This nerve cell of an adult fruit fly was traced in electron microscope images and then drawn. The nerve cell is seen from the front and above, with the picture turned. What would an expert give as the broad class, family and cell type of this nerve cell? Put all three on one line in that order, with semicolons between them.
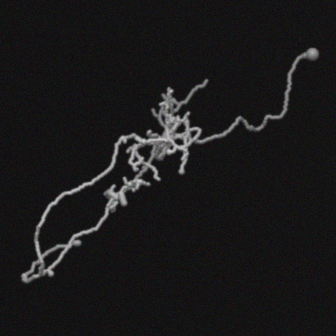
central-brain intrinsic neuron; hemilineage CLp2; CB2931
